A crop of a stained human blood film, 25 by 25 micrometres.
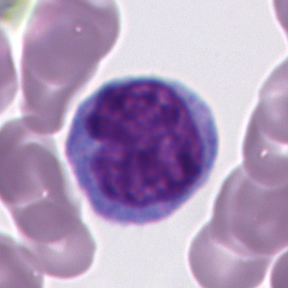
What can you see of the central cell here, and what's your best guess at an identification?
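Look along the left side of the nucleus and you will find a small notch. The chromatin is dark purple and coarsely clumped. Now turn to the cytoplasm: no granules can be seen in it, and no vacuoles either. We call this cell a monocyte.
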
